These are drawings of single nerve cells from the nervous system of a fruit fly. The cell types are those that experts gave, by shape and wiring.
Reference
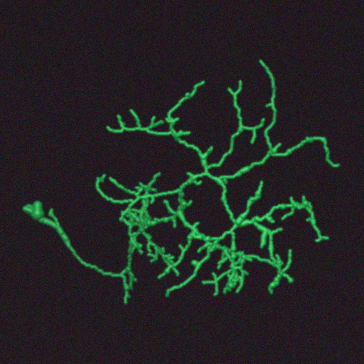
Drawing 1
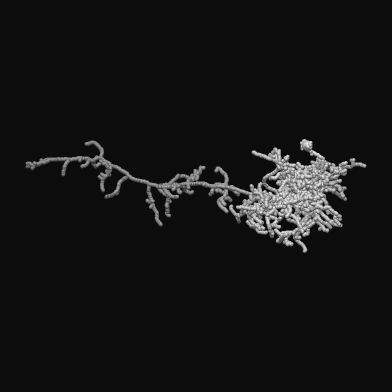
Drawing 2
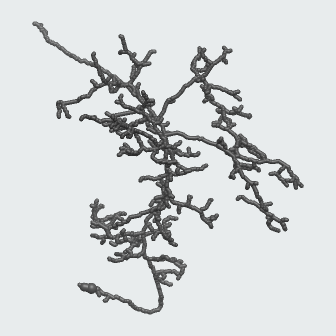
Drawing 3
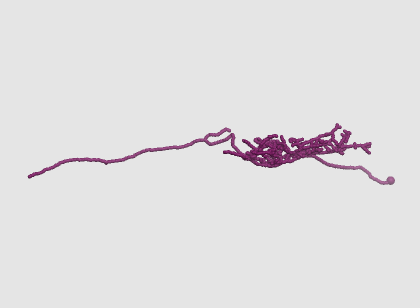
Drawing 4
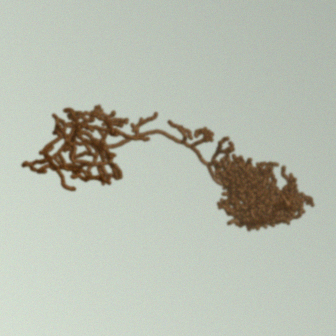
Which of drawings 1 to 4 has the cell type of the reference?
Drawing 2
